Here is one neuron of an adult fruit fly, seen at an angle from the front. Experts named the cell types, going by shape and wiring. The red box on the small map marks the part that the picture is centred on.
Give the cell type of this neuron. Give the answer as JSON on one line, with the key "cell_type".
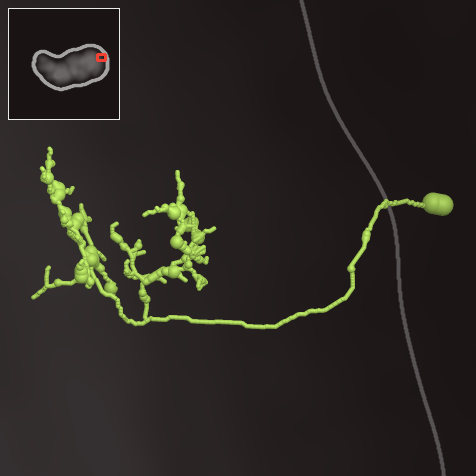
{"cell_type": "Mi17"}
